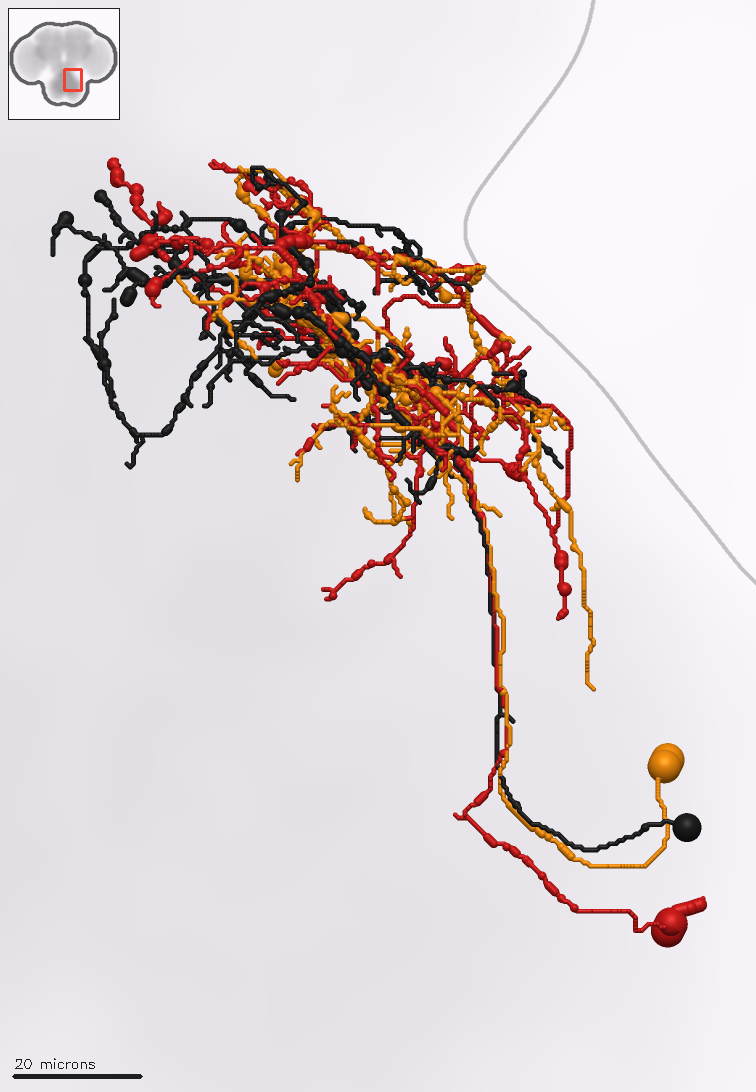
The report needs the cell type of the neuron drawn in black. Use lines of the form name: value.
cell type: IN03B089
